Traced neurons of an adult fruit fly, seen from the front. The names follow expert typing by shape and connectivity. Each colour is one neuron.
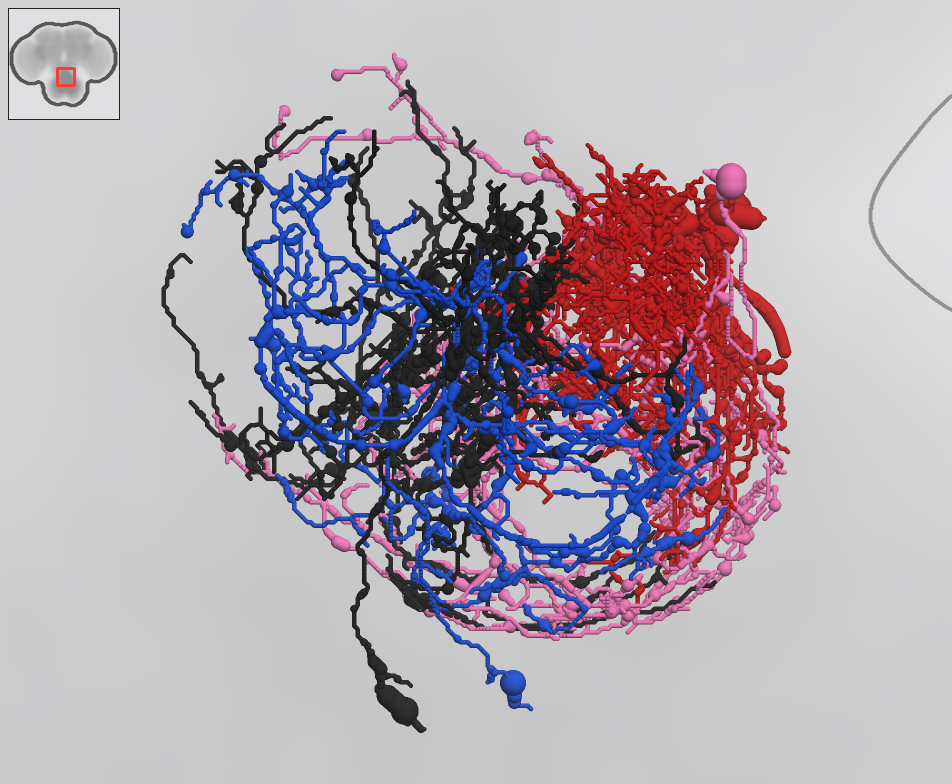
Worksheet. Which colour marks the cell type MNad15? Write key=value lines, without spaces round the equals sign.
colour=red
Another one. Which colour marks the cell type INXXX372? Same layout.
colour=pink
